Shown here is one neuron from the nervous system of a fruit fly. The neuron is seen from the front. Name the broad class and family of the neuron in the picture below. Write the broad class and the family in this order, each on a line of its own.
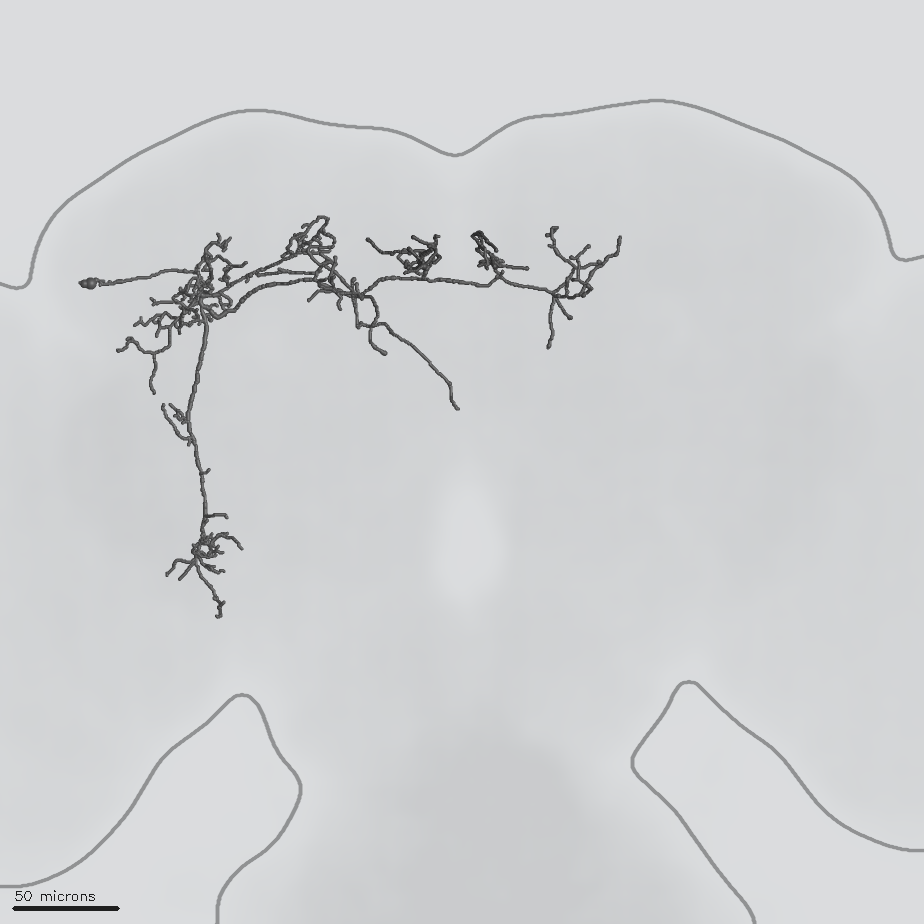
central-brain intrinsic neuron
hemilineage LHp2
